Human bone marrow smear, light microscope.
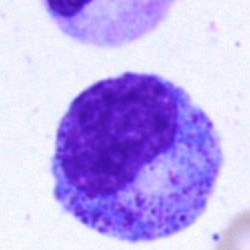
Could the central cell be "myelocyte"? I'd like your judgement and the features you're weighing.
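The nucleus sits off-centre toward the upper left of the cell. Its chromatin is deep purple with a fine, slightly mottled texture, a feature that goes with myelocyte and against metamyelocyte.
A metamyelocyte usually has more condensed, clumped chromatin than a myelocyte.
The cytoplasm is pale blue and widest on the lower right side of the cell, and a paler, less granular area of it lies next to the lower right edge of the nucleus. Part of another nucleated cell, separate from the central cell, is cut off by the top edge of the picture. The name myelocyte fits this cell.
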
